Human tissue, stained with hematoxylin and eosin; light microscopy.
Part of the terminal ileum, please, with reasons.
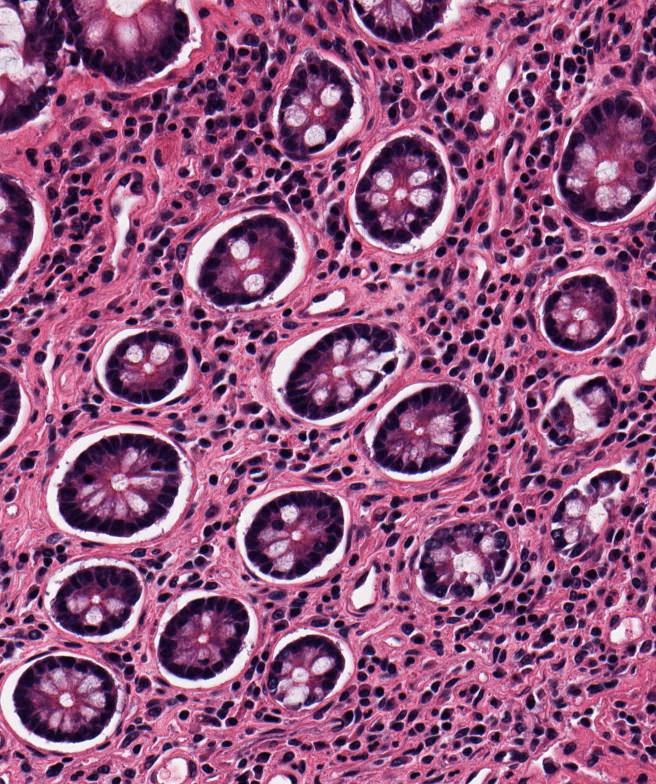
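Field: intestinal crypt, in cross-section. Round to oval gland profiles across the whole field, separated by cellular stroma.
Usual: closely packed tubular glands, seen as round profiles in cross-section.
Dark epithelial nuclei crowded along each gland's basal edge. Stroma: dense small round cells with dark nuclei, consistent with lymphocytes and plasma cells.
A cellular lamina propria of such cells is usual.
Clear white gap around most glands: shrinkage artefact.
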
